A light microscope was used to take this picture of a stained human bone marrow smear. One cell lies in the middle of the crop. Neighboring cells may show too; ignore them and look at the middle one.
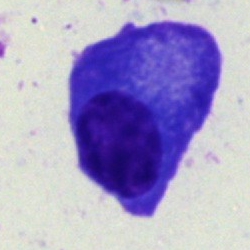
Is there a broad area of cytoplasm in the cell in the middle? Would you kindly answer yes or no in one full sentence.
Yes, its nucleus is set within plentiful cytoplasm.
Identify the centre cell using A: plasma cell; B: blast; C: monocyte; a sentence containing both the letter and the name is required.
The correct choice is option A, which identifies the middle cell as a plasma cell.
